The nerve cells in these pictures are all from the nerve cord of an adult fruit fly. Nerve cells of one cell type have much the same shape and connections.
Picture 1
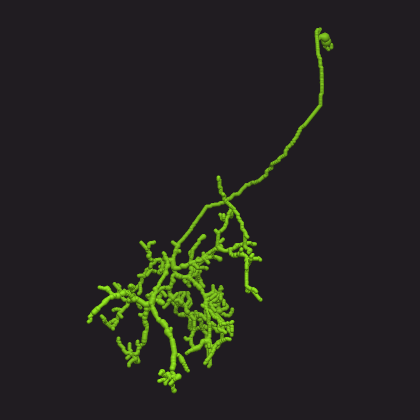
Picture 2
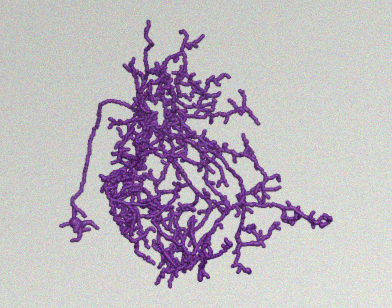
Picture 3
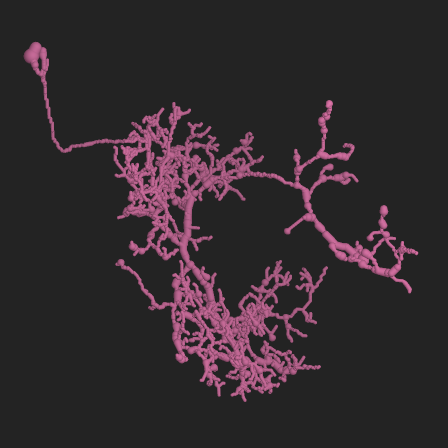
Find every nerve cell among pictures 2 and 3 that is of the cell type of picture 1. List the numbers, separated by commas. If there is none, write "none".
none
